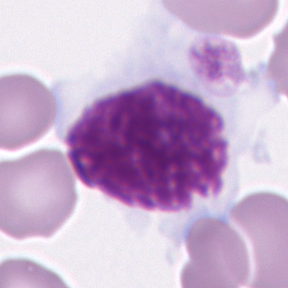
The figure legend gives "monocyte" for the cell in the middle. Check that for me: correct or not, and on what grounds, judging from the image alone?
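Take the edge first: the outline is irregular and ragged rather than smoothly round, and that goes with hairy cell.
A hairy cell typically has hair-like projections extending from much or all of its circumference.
No granules are visible in the cytoplasm, which also goes with hairy cell.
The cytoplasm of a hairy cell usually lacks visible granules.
There's no nucleolus to be seen, and that would suit either name.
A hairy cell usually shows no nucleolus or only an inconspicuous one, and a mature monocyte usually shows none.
Beyond that, the chromatin is dense, deep purple and coarsely clumped, and the very pale, faintly bluish-grey cytoplasm is broader on the right of the nucleus than on the left. So monocyte doesn't fit; this is a hairy cell.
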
